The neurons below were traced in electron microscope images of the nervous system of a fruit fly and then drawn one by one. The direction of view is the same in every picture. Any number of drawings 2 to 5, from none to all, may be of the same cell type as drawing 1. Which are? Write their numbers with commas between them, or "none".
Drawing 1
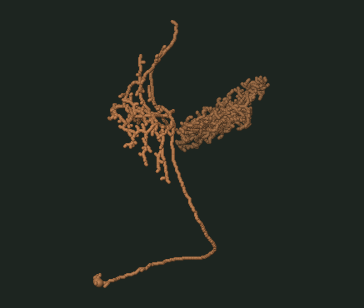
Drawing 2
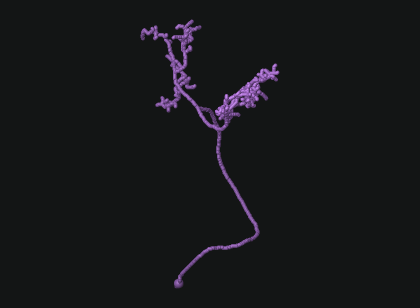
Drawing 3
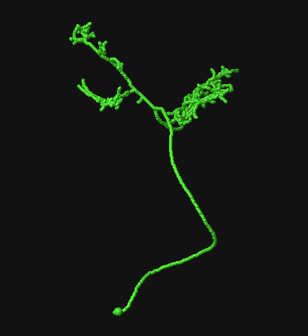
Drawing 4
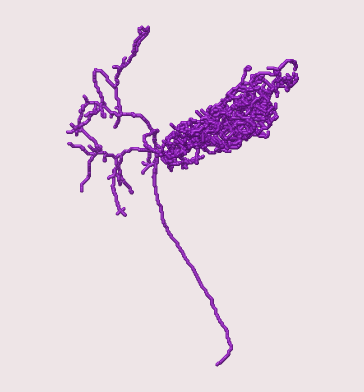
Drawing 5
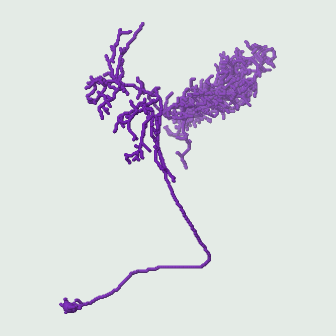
4, 5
